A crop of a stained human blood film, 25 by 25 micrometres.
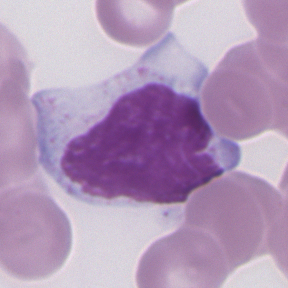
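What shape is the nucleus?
Irregular, notched on its right side, about 14 by 10 micrometres.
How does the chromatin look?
Dense, dark purple, coarse and streaky.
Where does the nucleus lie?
Low in the cell, with more cytoplasm above.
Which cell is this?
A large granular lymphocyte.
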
